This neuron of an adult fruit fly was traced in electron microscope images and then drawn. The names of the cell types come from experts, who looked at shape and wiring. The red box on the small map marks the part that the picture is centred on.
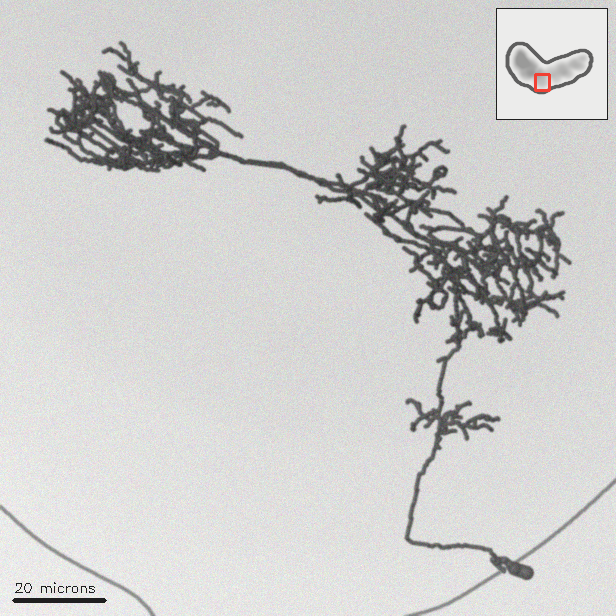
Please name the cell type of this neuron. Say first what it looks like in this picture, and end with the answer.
The cell body can be seen at the lower right of the picture. By the scale bar it is about 120 microns tall in this view. The picture shows more than a hundred branch ends. Its broad class is optic-lobe intrinsic neuron. It is of cell type TmY15.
